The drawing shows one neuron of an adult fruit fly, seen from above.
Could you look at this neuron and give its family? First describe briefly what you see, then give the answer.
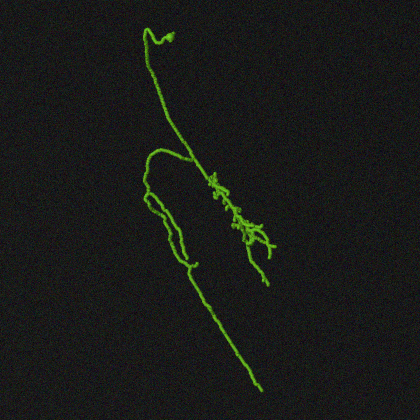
Its cell body lies at the top of the picture. As drawn here it is more than twice as tall as it is wide. It is a nerve-cord intrinsic neuron. The family is hemilineage 07B.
